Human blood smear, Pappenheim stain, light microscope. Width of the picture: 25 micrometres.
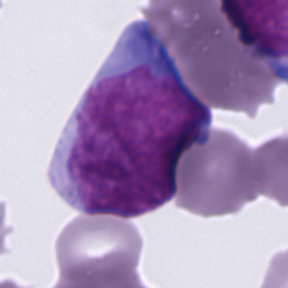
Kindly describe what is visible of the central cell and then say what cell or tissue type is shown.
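The outline is angular, its edges mostly straight rather than round. The cell measures about 18 by 13 micrometres. Most of it is filled by the nucleus, whose chromatin is finely granular and evenly spread, without coarse dark clumps. Pale blue cytoplasm is widest at the upper left end. The cell is a myeloblast.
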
